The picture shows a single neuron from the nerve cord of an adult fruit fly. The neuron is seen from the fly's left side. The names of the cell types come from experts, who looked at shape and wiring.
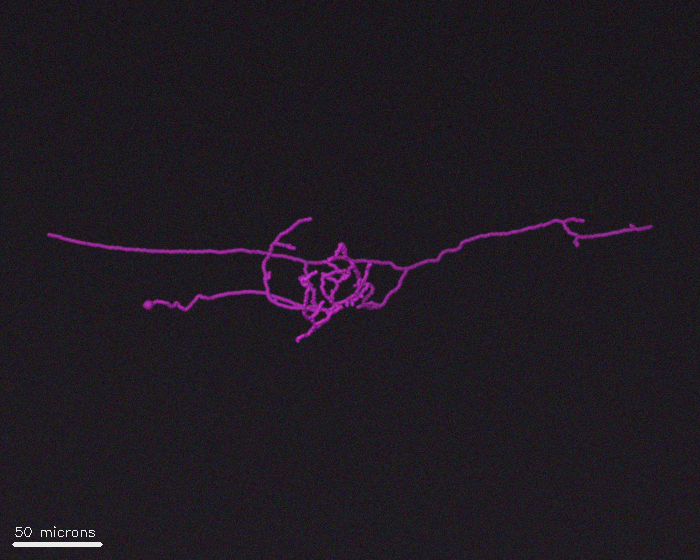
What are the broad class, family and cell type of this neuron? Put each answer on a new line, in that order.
ascending neuron
hemilineage 10B
AN10B061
